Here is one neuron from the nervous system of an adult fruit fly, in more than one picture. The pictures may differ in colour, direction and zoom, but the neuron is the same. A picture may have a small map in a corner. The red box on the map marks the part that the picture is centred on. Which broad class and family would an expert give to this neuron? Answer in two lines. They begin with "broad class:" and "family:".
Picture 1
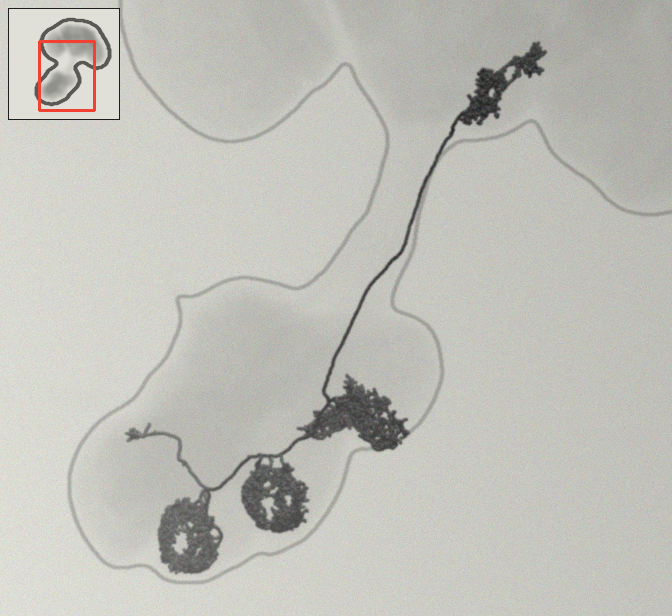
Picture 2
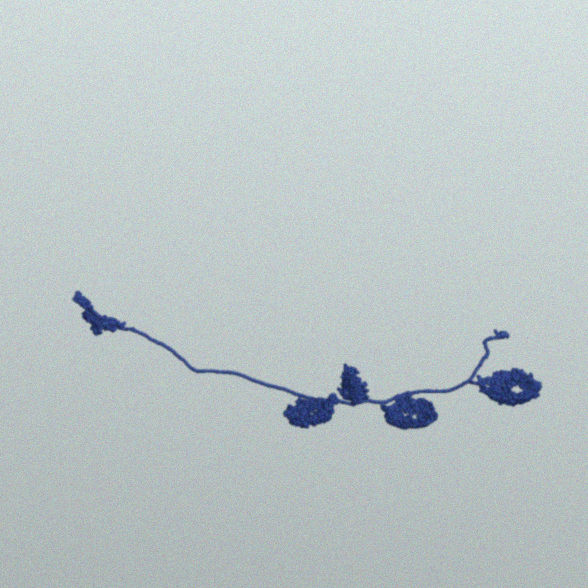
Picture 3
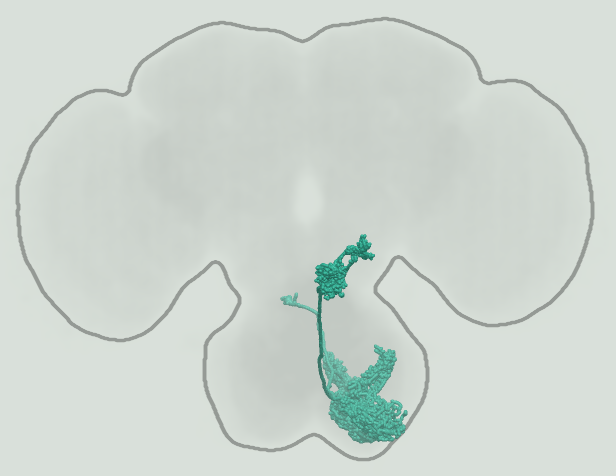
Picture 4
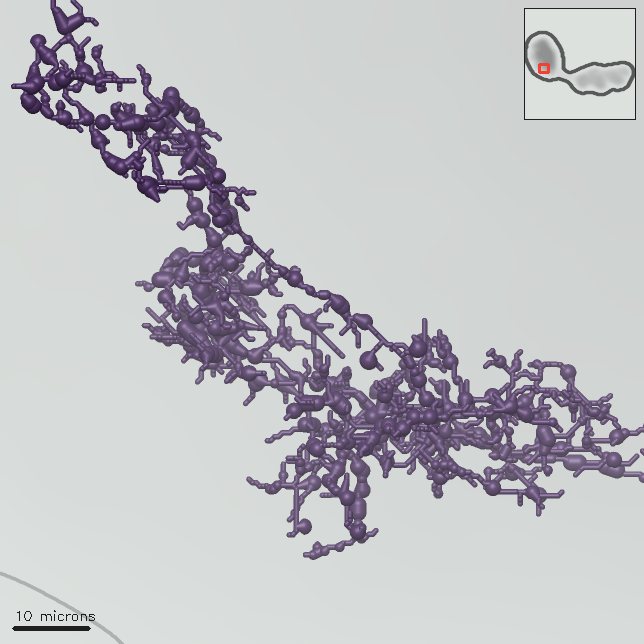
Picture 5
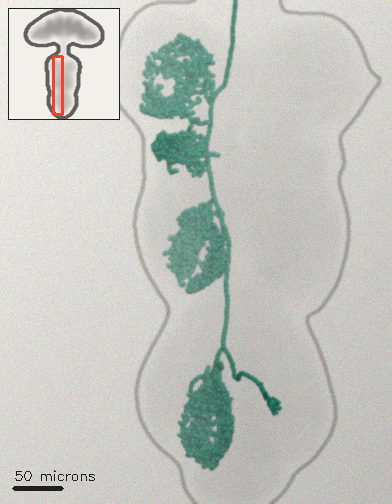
broad class: ascending neuron
family: hemilineage 05B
